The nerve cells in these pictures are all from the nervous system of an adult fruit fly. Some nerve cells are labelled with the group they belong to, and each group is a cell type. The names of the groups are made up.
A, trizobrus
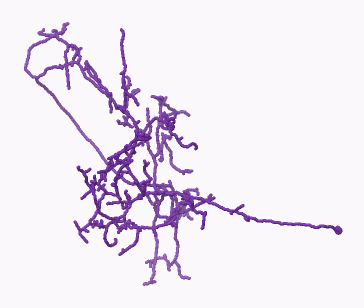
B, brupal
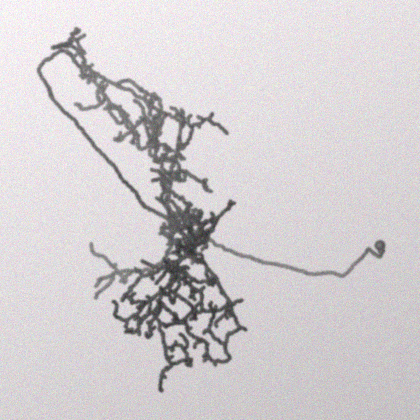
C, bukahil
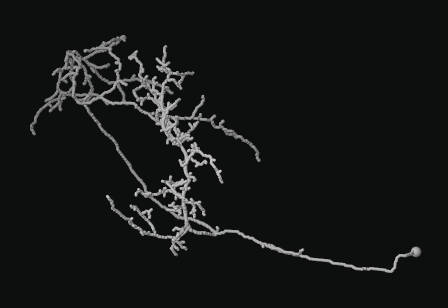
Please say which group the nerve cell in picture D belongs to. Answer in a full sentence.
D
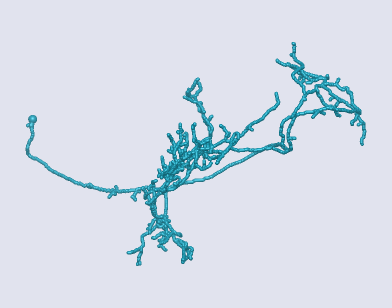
It belongs to bukahil.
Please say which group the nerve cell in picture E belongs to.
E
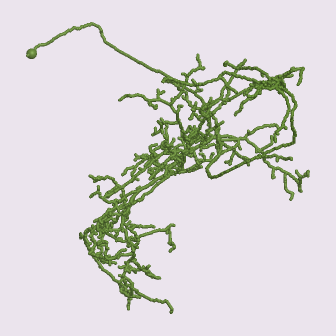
It belongs to brupal.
